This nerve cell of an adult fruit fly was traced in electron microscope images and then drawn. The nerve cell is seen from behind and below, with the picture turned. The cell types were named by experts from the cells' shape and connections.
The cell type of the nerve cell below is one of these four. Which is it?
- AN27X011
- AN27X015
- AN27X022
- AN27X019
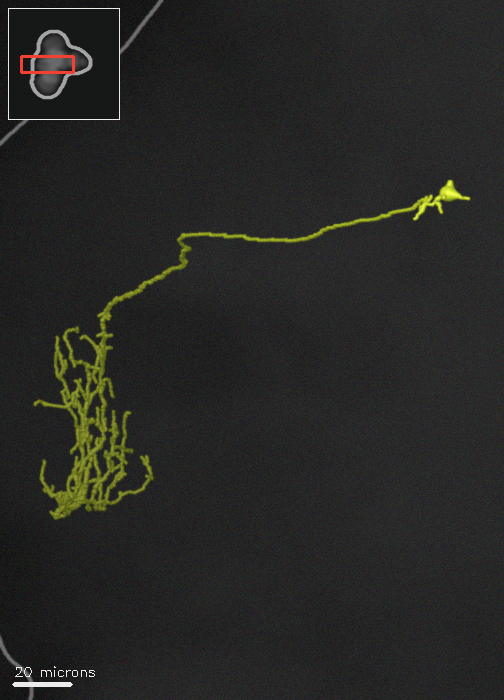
AN27X022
